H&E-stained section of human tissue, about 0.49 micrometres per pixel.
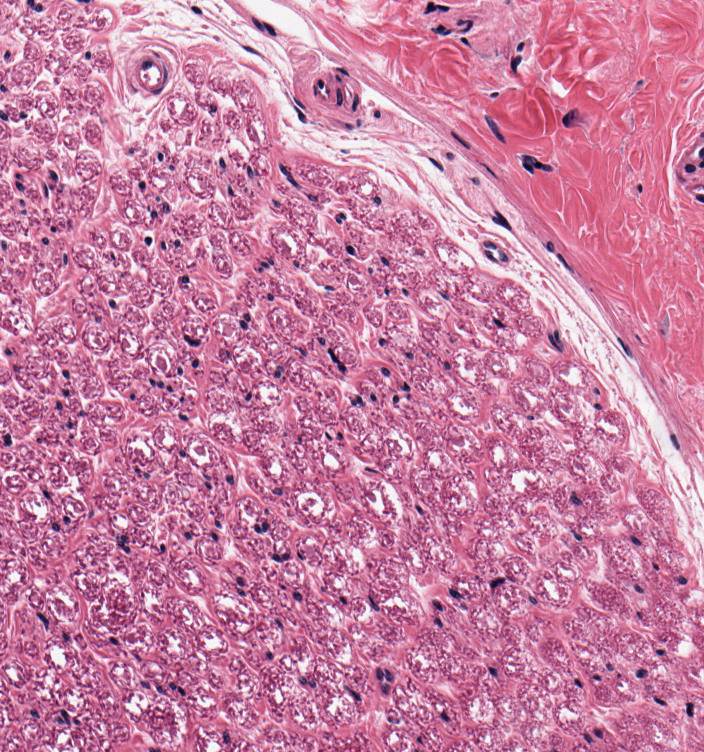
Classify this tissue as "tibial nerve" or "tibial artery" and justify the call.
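This is tibial nerve.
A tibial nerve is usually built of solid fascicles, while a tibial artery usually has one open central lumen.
Here a large, tightly packed region of small round profiles fills the lower left, bounded by a smooth curve from top centre to lower right.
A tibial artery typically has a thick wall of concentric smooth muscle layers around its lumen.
Only a thin sheath of pale layered tissue with flattened, elongated nuclei follows that curve.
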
